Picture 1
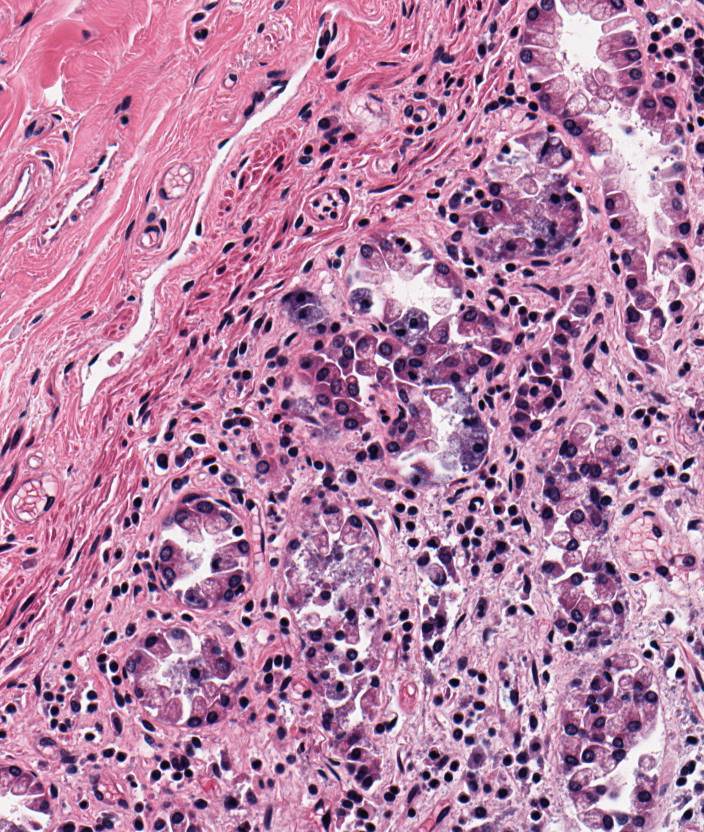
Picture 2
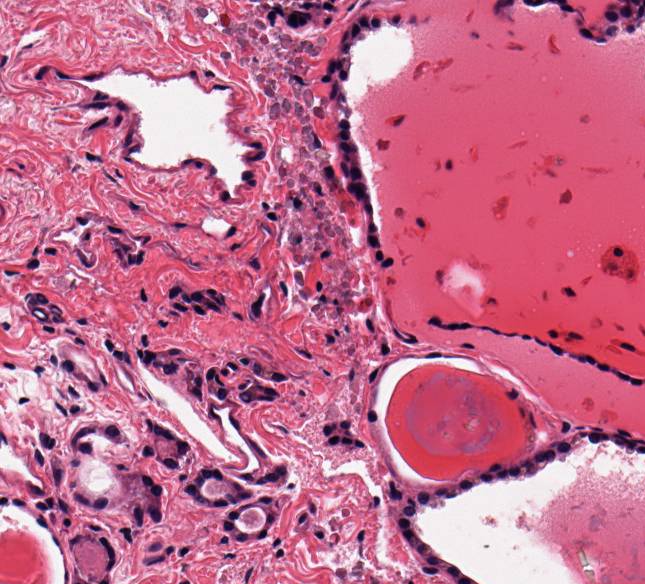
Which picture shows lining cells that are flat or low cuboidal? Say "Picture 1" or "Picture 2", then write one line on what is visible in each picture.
Picture 2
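In picture 1: Along the upper right edge, a lumen is lined by tall columnar cells with pale, clear apical cytoplasm.
In picture 2: The large spaces on the right are lined by a single layer of flattened to low cuboidal cells.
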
